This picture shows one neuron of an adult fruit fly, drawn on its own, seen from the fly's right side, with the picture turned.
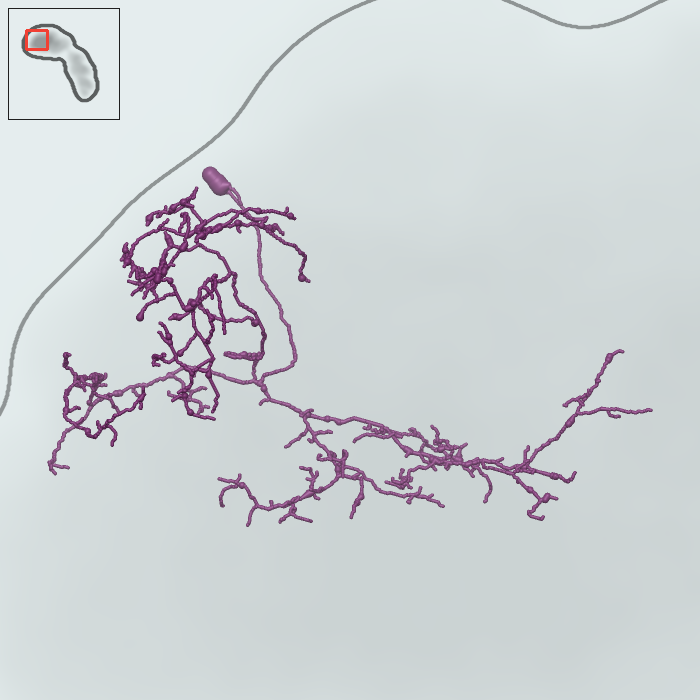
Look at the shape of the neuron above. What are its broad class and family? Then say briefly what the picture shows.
It is a central-brain intrinsic neuron. The family is hemilineage CREl1. As drawn here it is wider than it is tall.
